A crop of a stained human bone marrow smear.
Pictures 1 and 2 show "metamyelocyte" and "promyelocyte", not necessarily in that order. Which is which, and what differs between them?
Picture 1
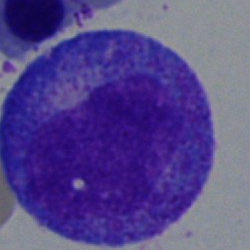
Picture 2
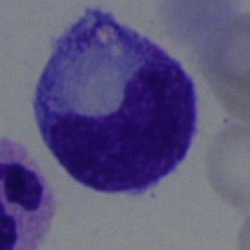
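In the first picture you are looking at a promyelocyte, and in the second at a metamyelocyte. The clearest difference is the chromatin: the promyelocyte's is finely granular and evenly spread, whereas the metamyelocyte's is dark purple and dense throughout. Notice, too, how the metamyelocyte's nucleus fills the lower and right part of the cell and has a concave upper-left border. No nucleoli can be seen in that nucleus.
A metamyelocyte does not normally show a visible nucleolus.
In the promyelocyte, one small round clear spot lies over the lower-left part of the nucleus. The promyelocyte's cytoplasm is deep blue and widest along the top, with a paler zone against the upper-left edge of the nucleus. The metamyelocyte's cytoplasm is blue and widest at the upper left instead. The outlines differ only a little: round in the promyelocyte, roughly round with a slightly irregular, uneven top edge in the metamyelocyte. Part of another nucleated cell also shows in the upper-left corner of the first picture.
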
